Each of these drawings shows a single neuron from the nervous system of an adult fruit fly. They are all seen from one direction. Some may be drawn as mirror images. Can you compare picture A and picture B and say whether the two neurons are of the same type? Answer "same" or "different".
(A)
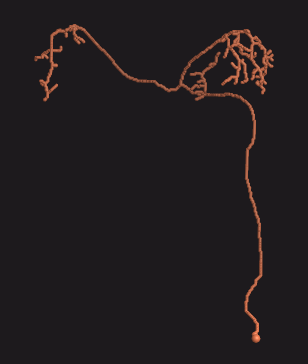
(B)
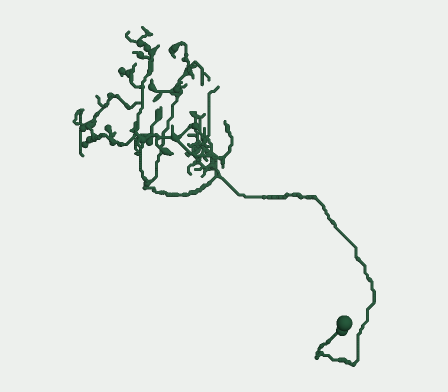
different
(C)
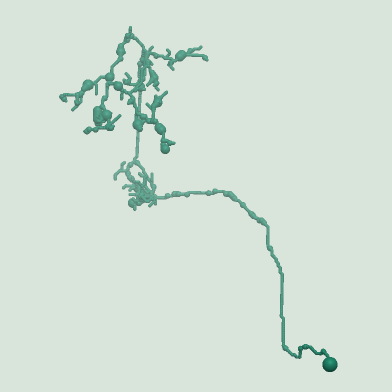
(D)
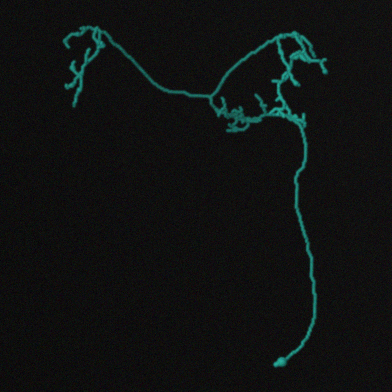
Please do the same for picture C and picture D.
same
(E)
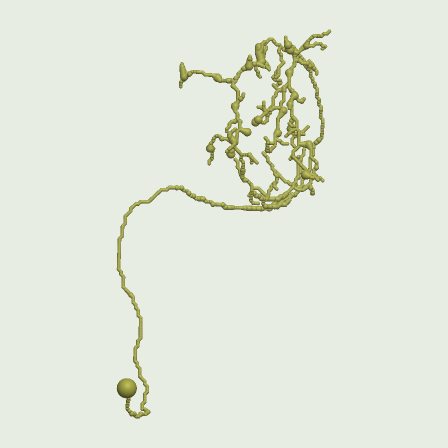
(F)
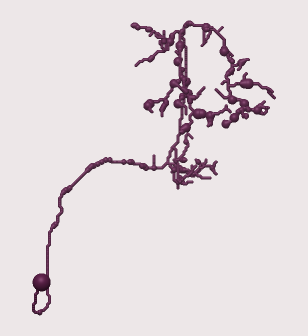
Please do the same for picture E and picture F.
different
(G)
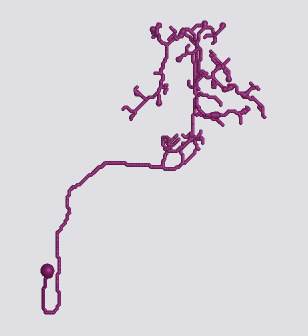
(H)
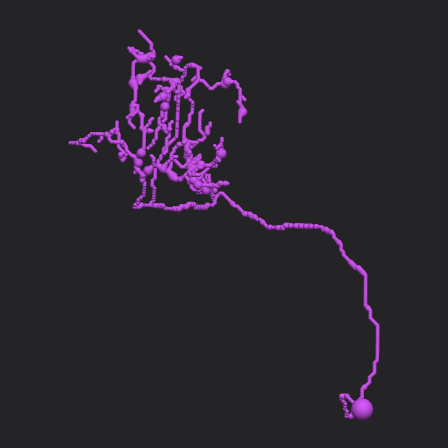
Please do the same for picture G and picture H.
different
